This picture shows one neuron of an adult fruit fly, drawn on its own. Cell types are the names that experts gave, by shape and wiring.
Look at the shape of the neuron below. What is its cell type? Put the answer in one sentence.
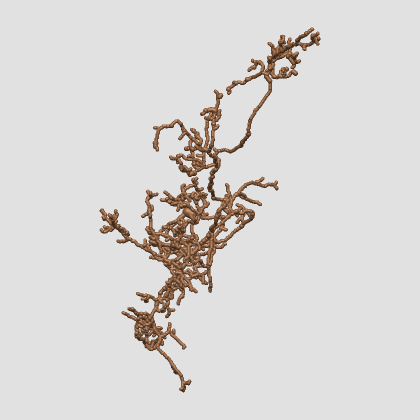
The cell type is CRE009.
